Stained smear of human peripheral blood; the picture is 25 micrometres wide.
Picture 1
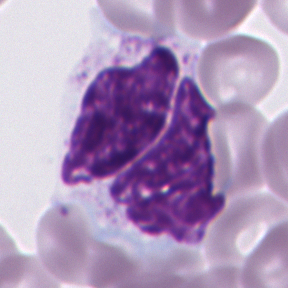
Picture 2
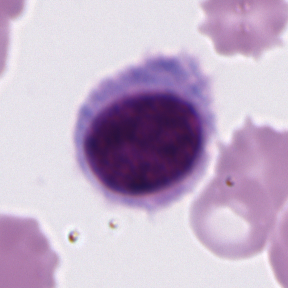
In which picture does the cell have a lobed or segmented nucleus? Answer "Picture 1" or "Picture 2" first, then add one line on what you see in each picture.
Picture 1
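What picture 1 shows: The nucleus is split into two large lobes by a narrow pale cleft running diagonally.
What picture 2 shows: The nucleus is oval with a smooth, unindented outline.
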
